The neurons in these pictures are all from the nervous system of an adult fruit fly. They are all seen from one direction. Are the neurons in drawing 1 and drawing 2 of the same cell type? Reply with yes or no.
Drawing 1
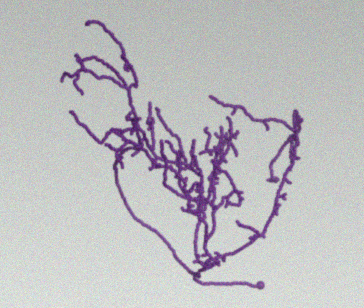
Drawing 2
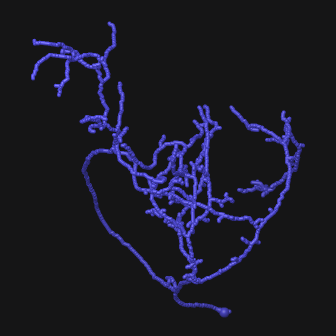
yes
